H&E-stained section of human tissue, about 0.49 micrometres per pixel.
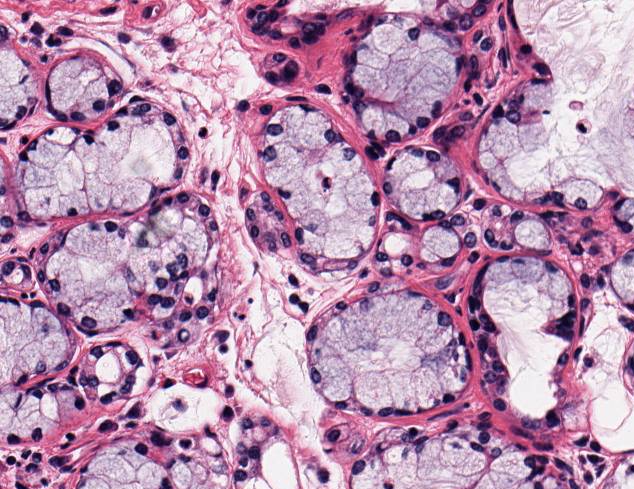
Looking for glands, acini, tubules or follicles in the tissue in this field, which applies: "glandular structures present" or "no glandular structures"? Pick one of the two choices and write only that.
Glandular structures present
